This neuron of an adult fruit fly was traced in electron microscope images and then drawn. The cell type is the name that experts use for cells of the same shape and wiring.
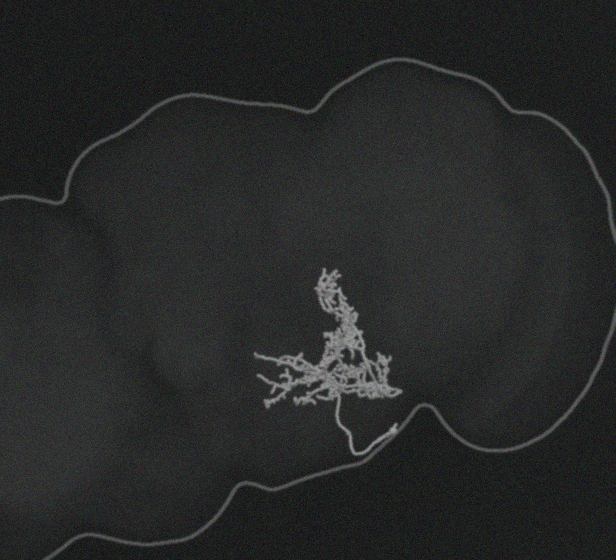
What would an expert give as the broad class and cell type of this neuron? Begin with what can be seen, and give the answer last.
As drawn here it is taller than it is wide. It is a central-brain intrinsic neuron. Its cell type is GNG523.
